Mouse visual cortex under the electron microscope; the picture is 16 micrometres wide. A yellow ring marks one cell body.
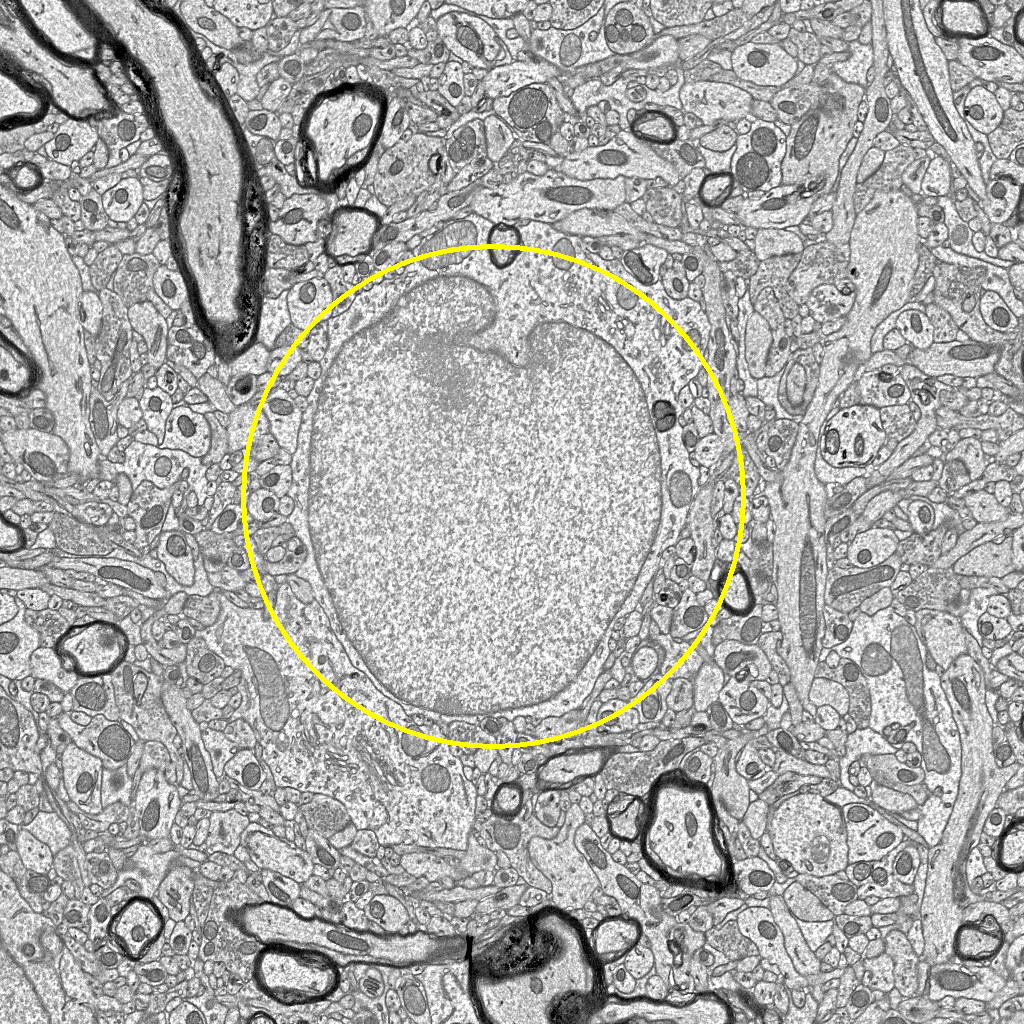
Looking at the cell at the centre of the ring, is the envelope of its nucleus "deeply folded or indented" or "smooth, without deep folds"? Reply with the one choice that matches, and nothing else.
Deeply folded or indented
